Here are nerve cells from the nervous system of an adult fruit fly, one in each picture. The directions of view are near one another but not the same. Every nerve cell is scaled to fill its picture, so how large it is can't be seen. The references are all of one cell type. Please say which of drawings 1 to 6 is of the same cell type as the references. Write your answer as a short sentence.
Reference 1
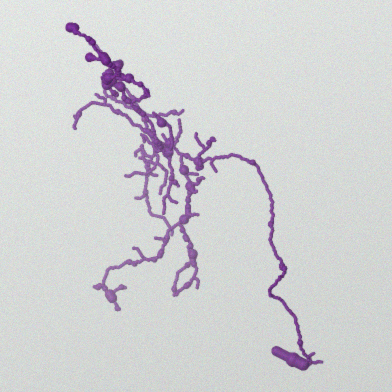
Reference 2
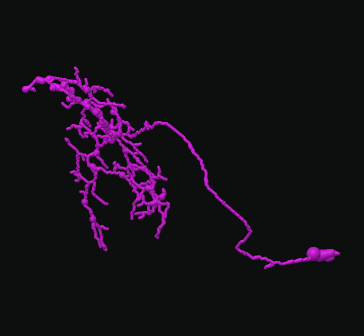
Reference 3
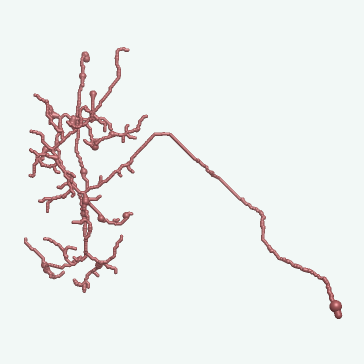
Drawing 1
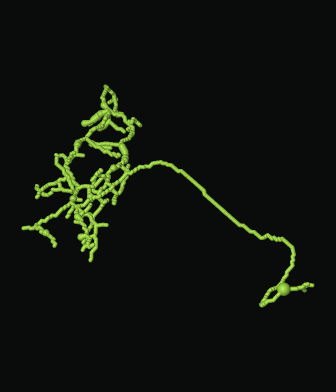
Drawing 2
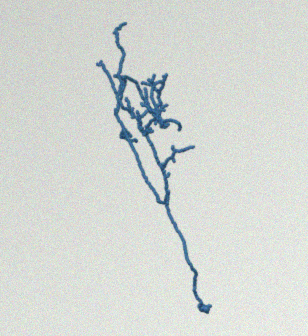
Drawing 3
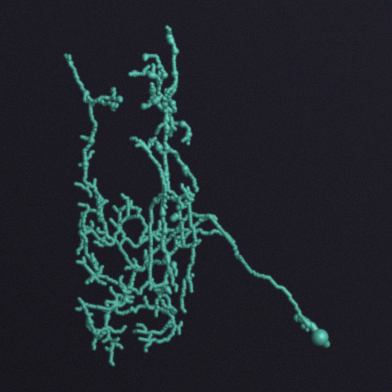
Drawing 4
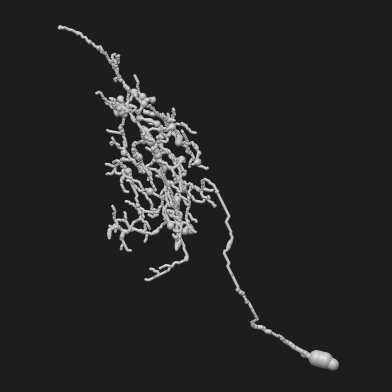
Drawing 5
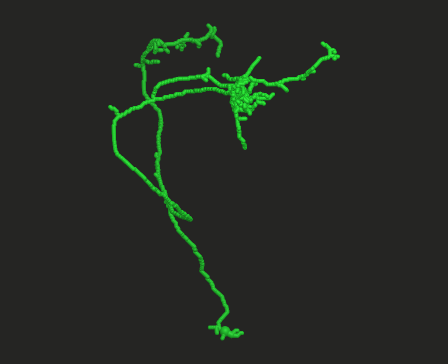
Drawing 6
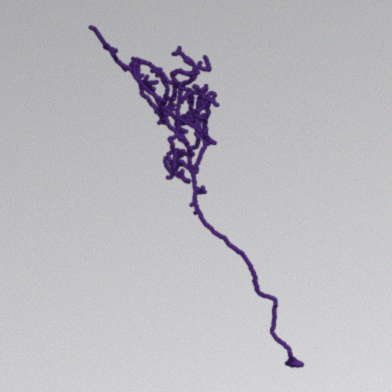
Drawing 1 is of the same cell type.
